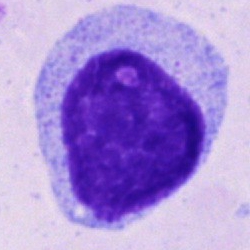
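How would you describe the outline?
Roughly oval, with a smooth border.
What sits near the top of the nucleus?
A small, pale, round spot.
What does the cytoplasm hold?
Fine, scattered purplish dots.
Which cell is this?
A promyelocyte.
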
